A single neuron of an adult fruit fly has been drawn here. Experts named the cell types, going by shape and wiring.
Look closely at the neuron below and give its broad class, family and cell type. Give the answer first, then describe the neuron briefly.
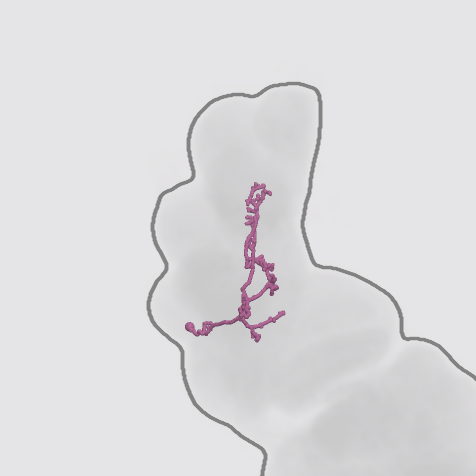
It is a nerve-cord intrinsic neuron. The family is hemilineage 06B. Its cell type is IN06B076. As drawn here it is taller than it is wide.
